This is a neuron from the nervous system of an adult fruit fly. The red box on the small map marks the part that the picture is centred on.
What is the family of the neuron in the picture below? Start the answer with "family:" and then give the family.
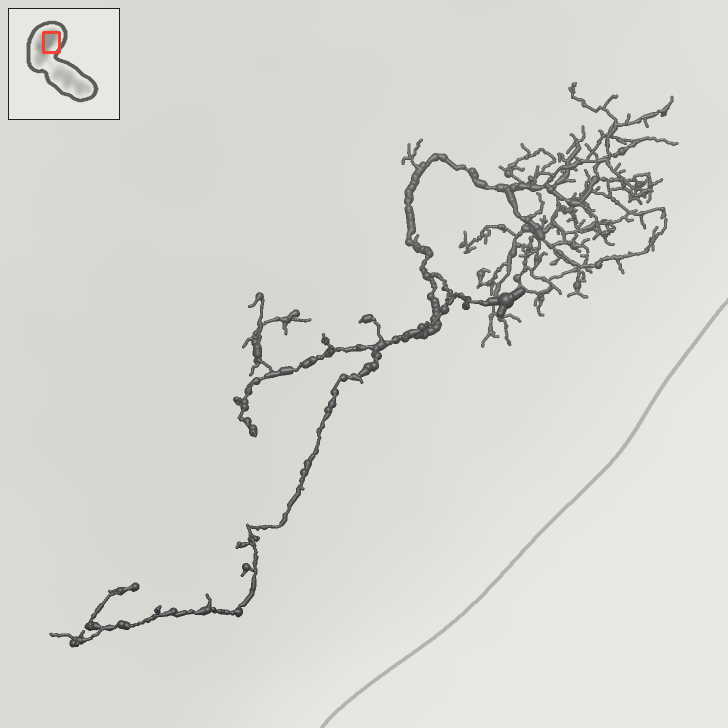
family: hemilineage PSp3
